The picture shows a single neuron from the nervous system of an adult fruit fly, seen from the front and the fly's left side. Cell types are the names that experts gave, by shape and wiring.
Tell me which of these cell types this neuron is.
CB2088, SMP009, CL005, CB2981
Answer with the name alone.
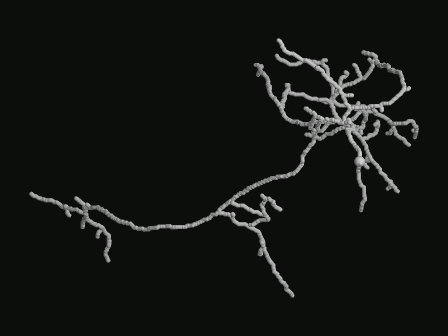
CL005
